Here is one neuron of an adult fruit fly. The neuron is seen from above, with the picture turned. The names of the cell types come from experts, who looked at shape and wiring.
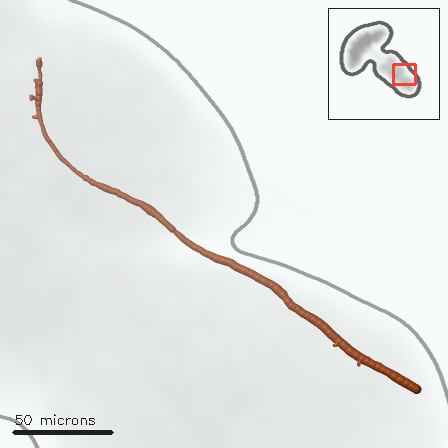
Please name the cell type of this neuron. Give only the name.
SNpp34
